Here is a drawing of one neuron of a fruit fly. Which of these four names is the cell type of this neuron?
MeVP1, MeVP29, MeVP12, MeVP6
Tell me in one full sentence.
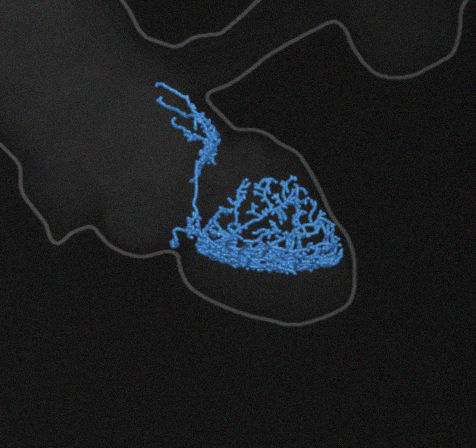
Typed by cell type, the neuron is MeVP29.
